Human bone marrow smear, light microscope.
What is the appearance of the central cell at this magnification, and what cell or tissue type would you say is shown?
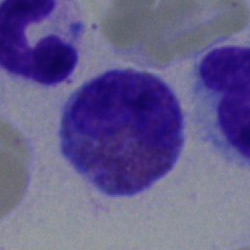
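The central cell has a roughly round outline, and no vacuoles are seen within it. At the upper left lies a neighbouring cell with a curved, dark, lobed nucleus. The image is slightly blurred. The central cell is an eosinophil.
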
